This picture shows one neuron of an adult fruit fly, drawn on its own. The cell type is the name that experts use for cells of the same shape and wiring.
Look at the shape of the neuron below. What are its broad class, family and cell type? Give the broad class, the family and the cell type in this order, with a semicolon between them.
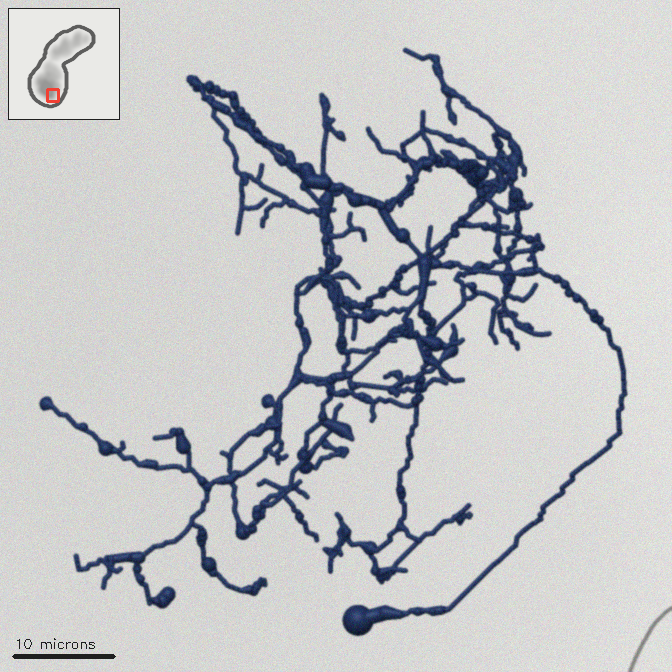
central-brain intrinsic neuron; hemilineage SMPpd1; SMP347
